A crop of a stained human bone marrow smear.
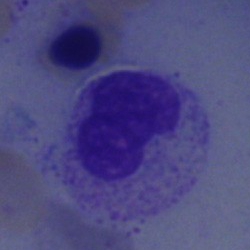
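Metamyelocyte, the cell in the middle. Looking at the nucleus first: it is indented, a notch cutting in from its right side, and it lies off-centre towards the upper left. Around it, the cytoplasm is abundant and pale greyish-blue, with fine purple granules scattered through it.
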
